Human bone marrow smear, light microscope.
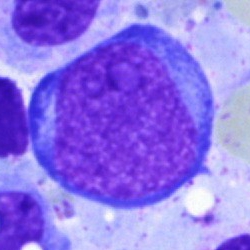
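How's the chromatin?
Finely granular and evenly spread.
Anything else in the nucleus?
A rounded nucleolus, near its top.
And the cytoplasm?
Only a narrow rim around the nucleus, deep blue.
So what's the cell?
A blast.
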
